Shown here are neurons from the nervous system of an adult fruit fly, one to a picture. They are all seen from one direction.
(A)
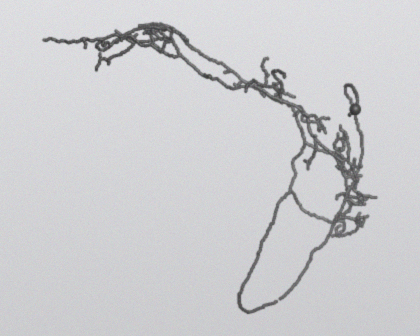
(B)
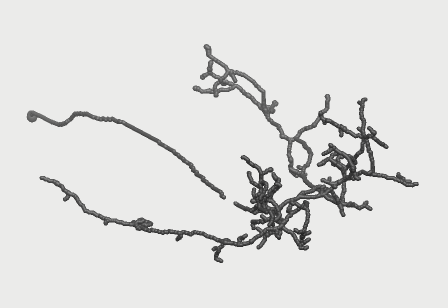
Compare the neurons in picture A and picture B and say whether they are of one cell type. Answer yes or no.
no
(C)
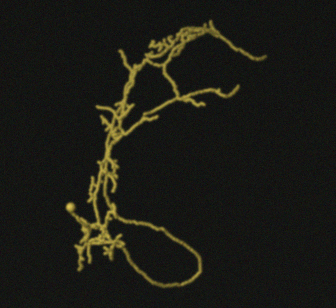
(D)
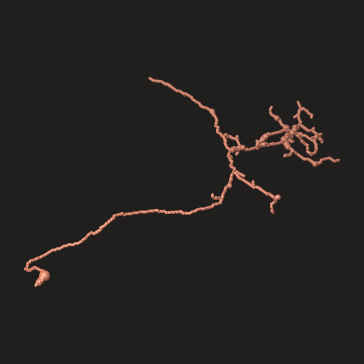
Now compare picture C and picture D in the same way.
no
